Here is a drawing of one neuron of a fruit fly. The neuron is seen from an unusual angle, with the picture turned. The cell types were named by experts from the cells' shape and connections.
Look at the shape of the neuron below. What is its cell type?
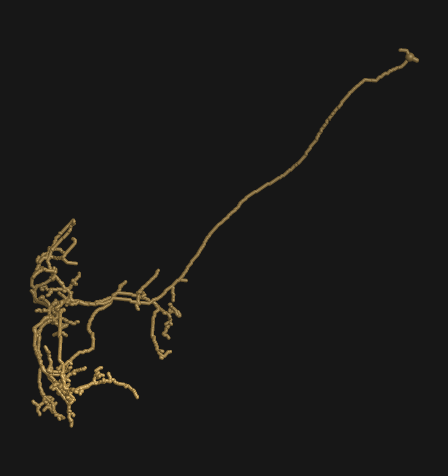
IN12A063_b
